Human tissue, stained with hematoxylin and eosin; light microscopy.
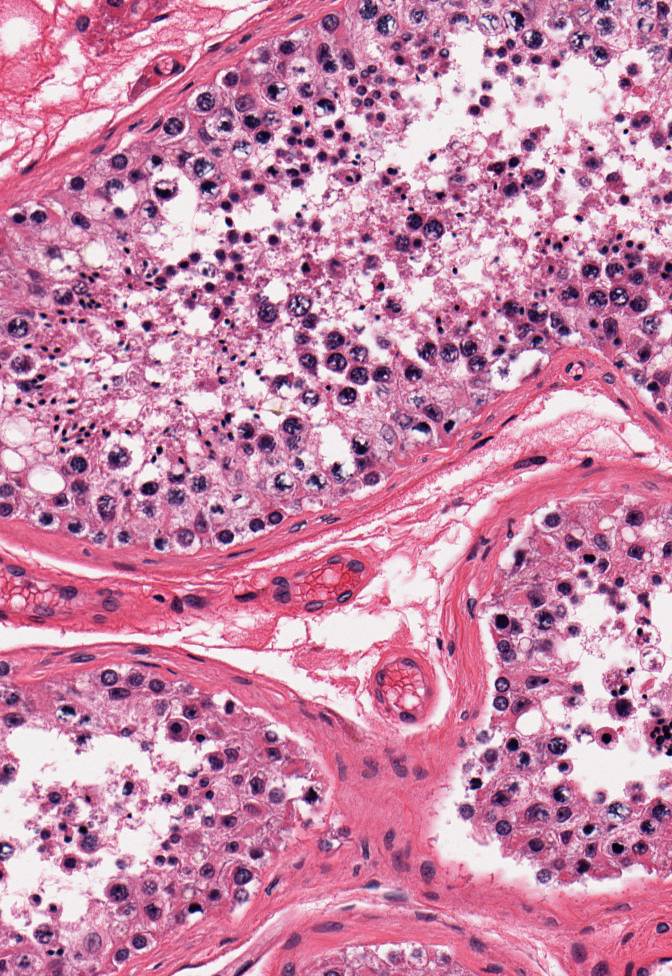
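Testis. Many larger epithelial cells: big round nuclei, coarse clumped dark chromatin. Unit centres loose, pale; irregular empty spaces, scattered detached cells, no clear open lumen. Clear round vacuoles, cell loosening in epithelium, especially left edge of upper unit: look like handling or fixation artefact.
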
